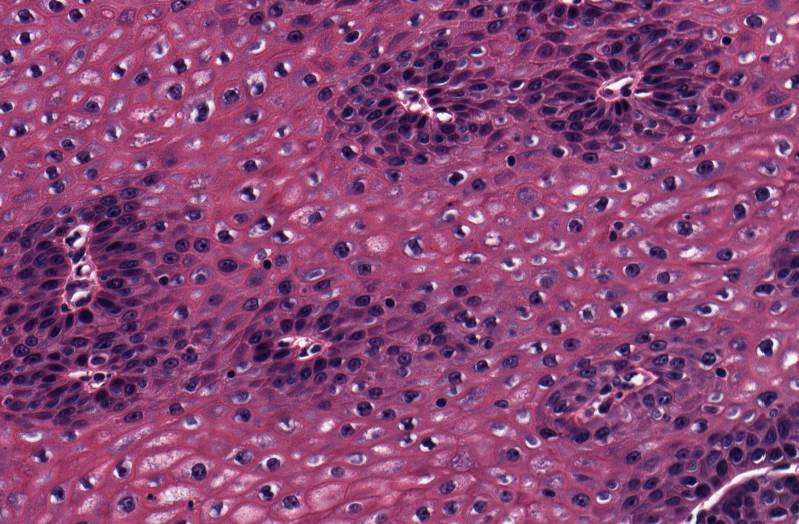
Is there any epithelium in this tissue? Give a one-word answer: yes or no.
Yes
